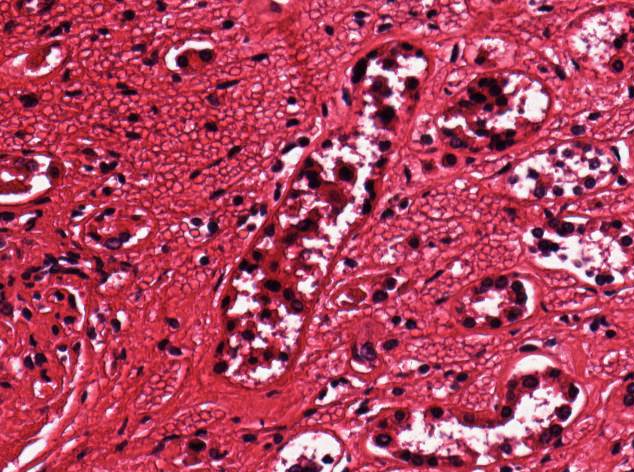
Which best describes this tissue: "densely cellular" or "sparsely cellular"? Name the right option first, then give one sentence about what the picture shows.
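Sparsely cellular. Small dark nuclei lie sparsely scattered through the honeycomb tissue.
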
